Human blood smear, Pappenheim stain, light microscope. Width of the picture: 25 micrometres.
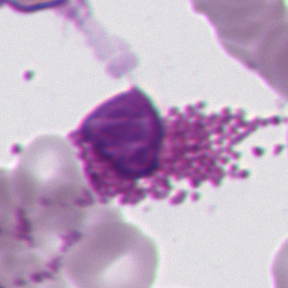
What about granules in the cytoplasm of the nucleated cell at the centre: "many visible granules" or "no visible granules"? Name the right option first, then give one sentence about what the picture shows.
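Many visible granules. The cell holds many coarse, round granules.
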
